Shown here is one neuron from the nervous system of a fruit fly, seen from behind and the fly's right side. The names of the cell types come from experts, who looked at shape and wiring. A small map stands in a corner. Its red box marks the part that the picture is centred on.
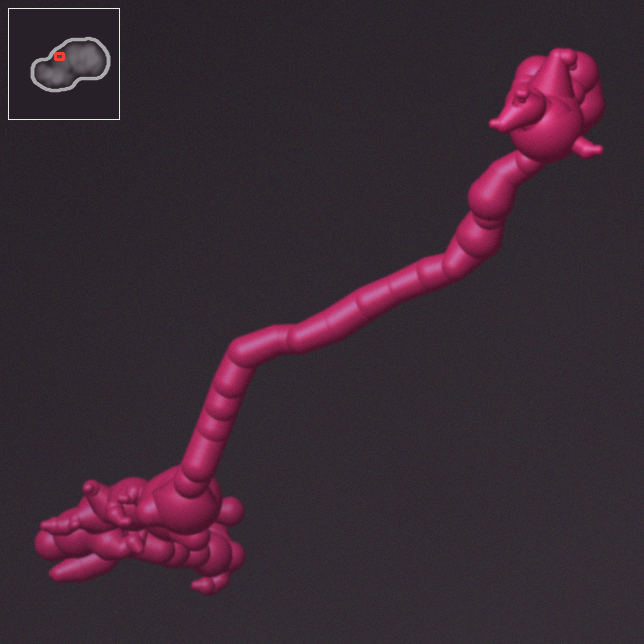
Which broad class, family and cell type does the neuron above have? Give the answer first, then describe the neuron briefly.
It is an optic-lobe intrinsic neuron. Its family is L. Its cell type is L2. In this view it is about as wide as it is tall.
